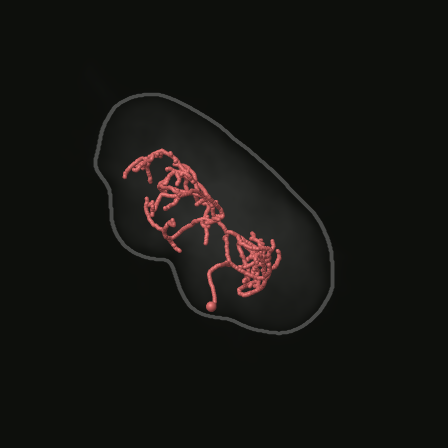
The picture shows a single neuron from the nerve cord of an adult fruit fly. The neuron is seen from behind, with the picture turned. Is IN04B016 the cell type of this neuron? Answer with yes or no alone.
yes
